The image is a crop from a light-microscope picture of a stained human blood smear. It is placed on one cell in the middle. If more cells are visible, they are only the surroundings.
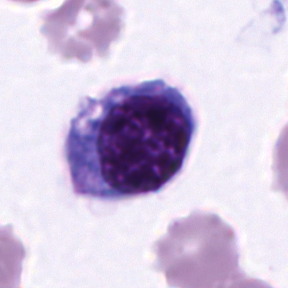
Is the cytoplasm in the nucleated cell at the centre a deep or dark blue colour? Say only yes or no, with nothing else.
Yes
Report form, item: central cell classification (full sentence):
Classified as a plasma cell is the cell in the middle of this crop.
